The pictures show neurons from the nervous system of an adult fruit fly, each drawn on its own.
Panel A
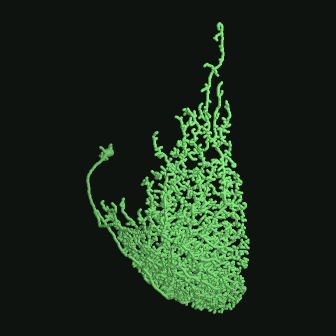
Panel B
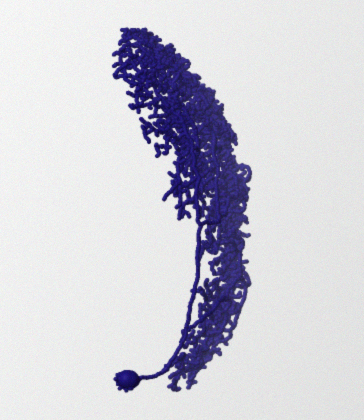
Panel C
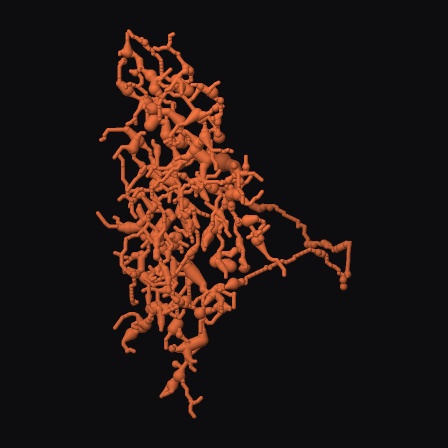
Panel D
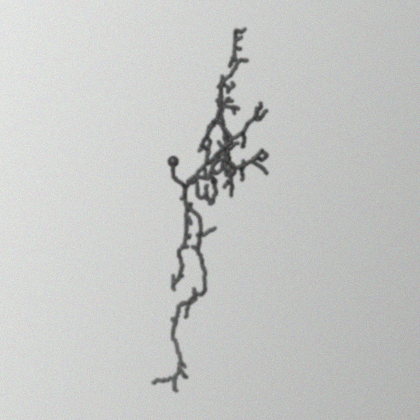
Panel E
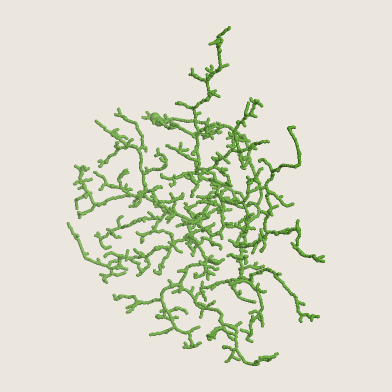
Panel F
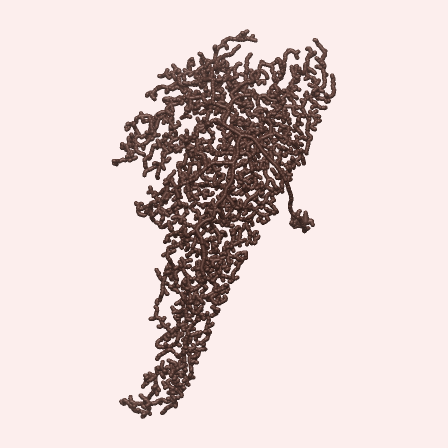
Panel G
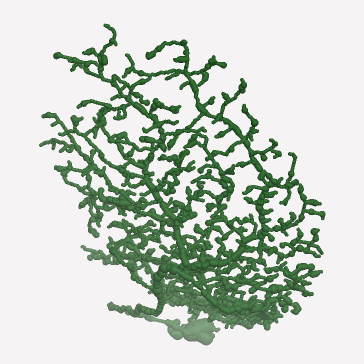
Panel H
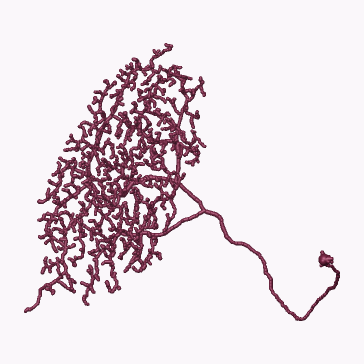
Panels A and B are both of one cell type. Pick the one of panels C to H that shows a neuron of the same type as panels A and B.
Panel F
